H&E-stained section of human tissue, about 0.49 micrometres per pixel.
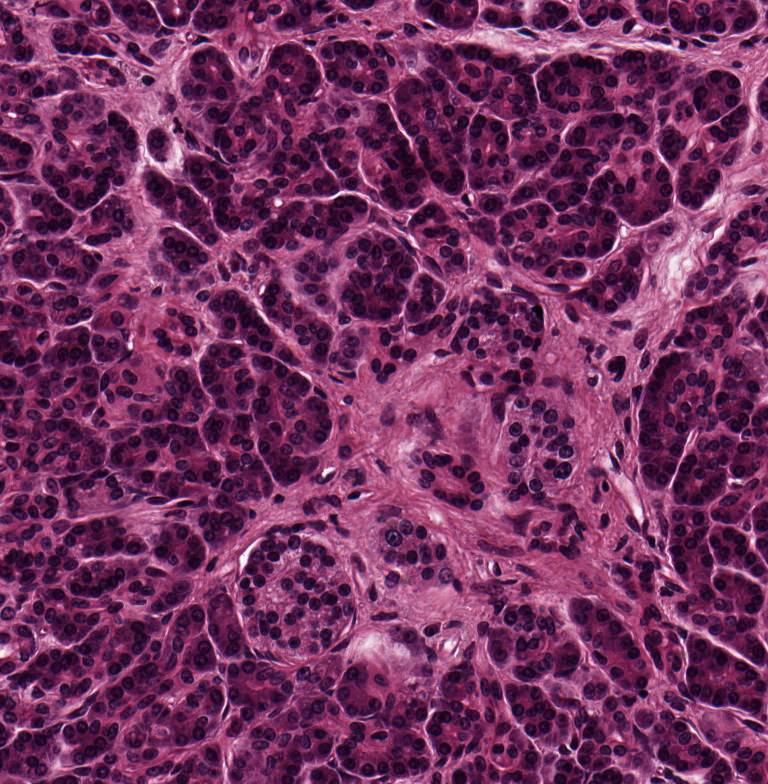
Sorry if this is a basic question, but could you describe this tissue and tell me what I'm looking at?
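Closely packed clusters of acini fill the field, separated by thin strands of pink stroma. Their cells have deeply purple-staining cytoplasm, with round nuclei toward the outer edge of each acinus, and the acinar lumens are tiny and barely visible. Centrally, a broader irregular zone of pink fibrous stroma contains scattered spindle-shaped nuclei. The tissue is pancreas.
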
